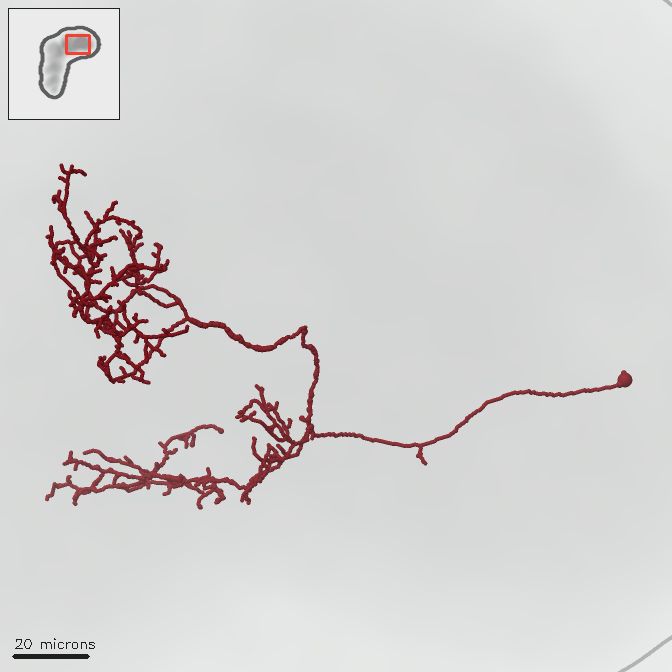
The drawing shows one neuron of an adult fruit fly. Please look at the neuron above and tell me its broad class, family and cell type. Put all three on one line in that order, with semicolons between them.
visual projection neuron; hemilineage LHl4_posterior; LoVP18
